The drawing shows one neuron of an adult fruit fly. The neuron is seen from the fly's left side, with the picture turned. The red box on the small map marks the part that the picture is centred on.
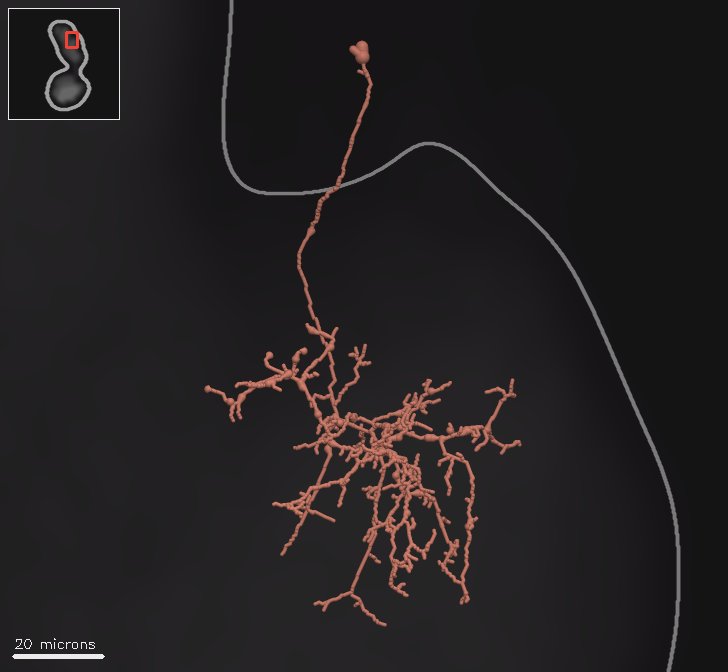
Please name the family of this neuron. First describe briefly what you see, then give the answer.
The cell body can be seen at the top of the picture. From top to bottom in the picture it spans about 130 microns. Dozens of branch ends can be seen. It is a nerve-cord intrinsic neuron. The family is hemilineage 20A.22A.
